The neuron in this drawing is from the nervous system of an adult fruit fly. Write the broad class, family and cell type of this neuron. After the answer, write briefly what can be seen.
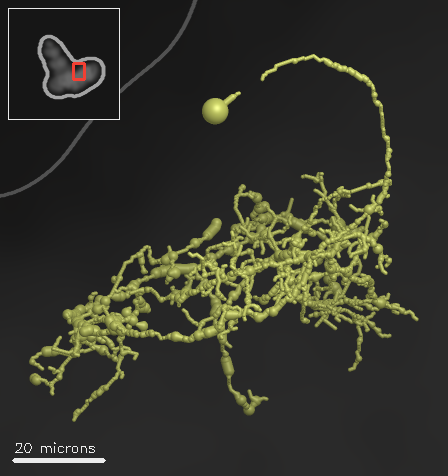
This is a central-brain intrinsic neuron. The family is hemilineage SMPp&v1_posterior. The cell type is CL180. Its cell body lies at the top of the picture. From left to right in the picture it spans about 85 microns. Dozens of branch ends can be seen.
